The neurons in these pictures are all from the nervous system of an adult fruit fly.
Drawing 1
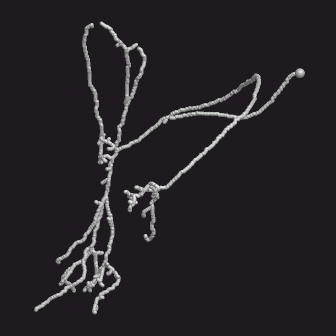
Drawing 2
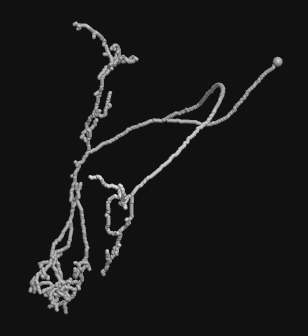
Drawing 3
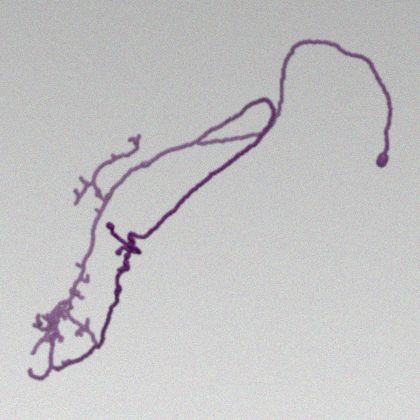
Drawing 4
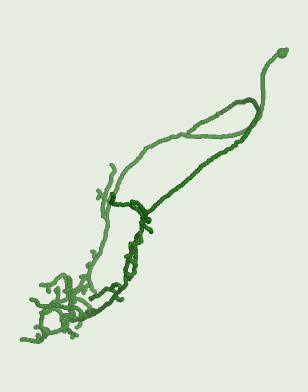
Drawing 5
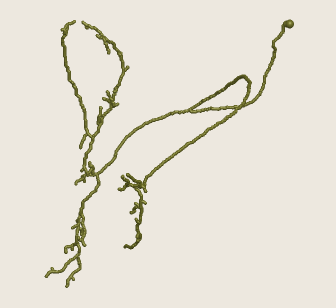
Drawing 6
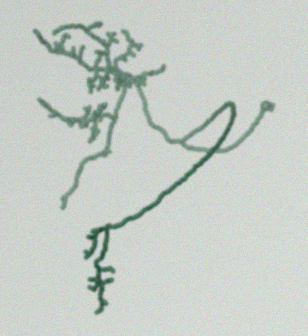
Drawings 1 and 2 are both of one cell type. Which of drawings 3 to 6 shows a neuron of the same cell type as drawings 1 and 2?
5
